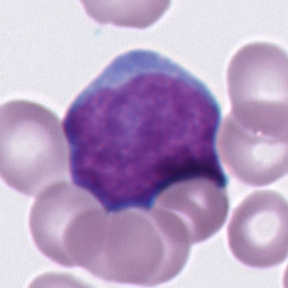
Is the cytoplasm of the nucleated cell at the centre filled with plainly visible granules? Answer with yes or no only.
No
